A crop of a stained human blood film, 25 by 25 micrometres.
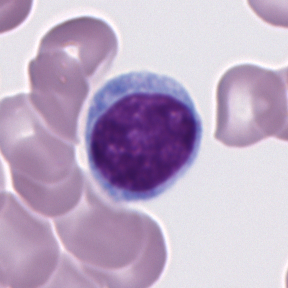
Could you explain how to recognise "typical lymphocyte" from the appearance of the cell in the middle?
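The cell is a typical lymphocyte.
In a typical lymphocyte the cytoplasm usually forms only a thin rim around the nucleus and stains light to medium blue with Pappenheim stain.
The narrow, pale blue rim of cytoplasm here, widest at the top of the cell, agrees with this.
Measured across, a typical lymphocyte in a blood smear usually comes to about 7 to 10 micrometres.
At about 11 micrometres across, this cell is larger than that range. The nucleus, about 9 micrometres across, fills about 70% of the cell's area; it is round to slightly oval, with no indentation or lobes, and its dark purple chromatin is coarsely clumped.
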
